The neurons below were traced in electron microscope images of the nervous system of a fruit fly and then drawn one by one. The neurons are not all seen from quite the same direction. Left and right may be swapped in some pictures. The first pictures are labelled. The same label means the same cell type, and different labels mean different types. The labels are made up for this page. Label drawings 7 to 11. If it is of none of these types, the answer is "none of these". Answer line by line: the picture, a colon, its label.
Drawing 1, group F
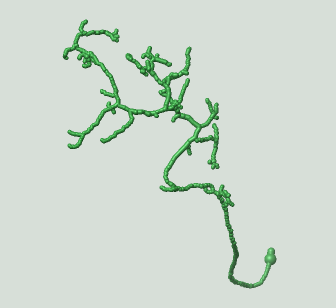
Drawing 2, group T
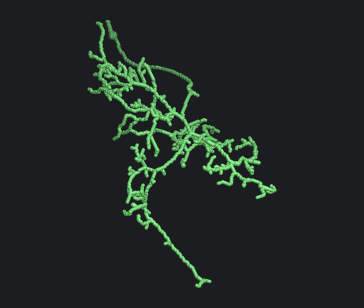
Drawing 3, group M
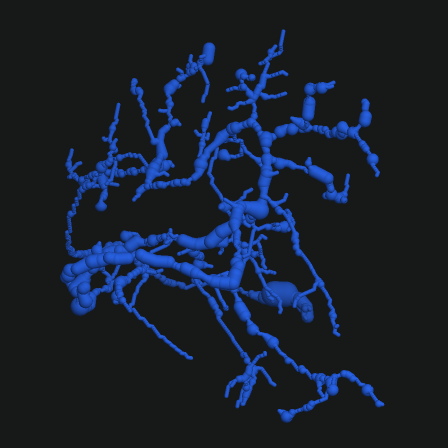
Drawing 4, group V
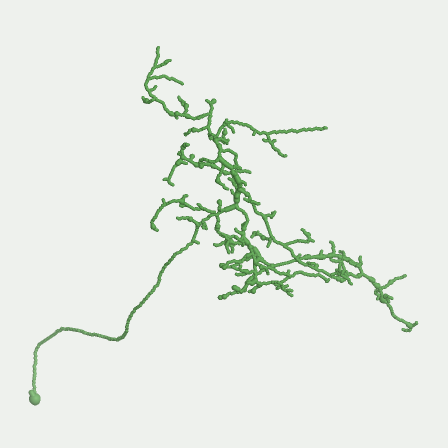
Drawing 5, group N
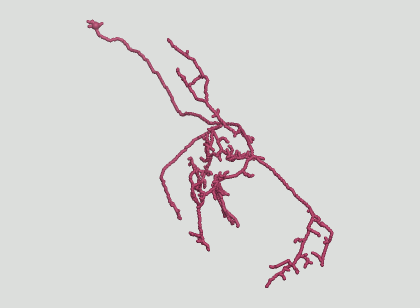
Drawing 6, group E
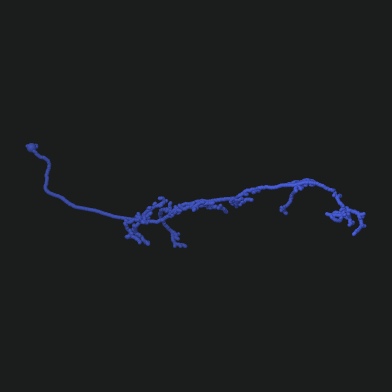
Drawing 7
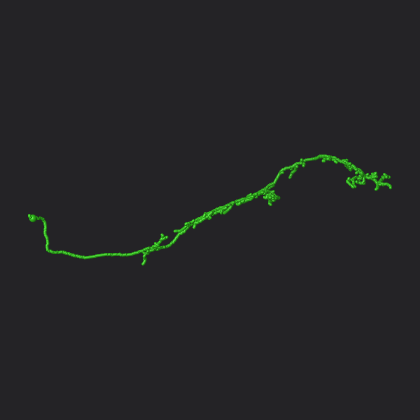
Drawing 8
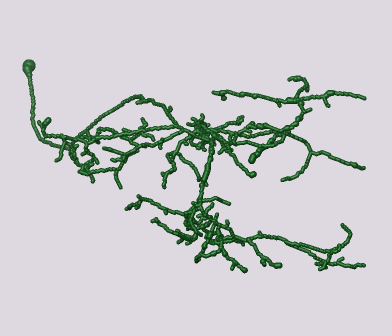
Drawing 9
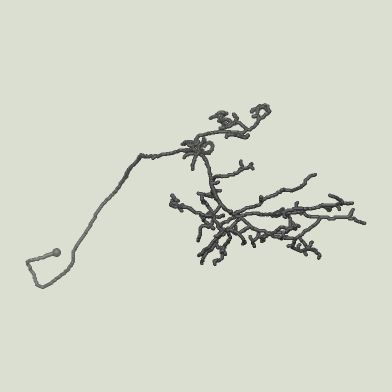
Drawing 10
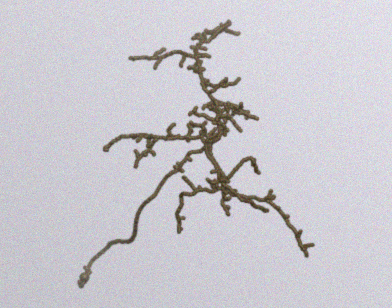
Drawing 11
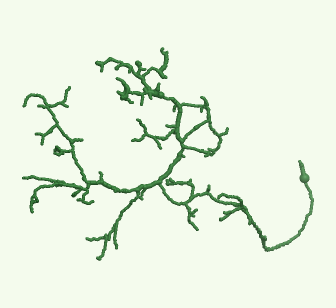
7: group E
8: group T
9: group T
10: group V
11: group F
